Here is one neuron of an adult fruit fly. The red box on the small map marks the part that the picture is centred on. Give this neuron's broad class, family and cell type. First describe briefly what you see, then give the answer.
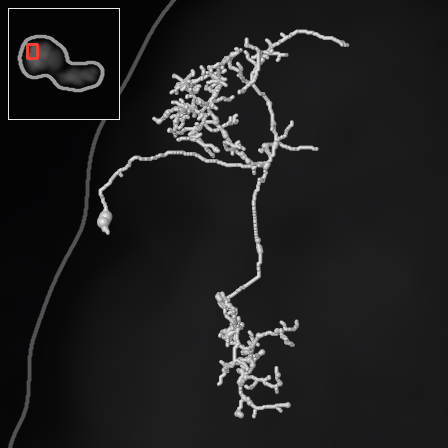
Its cell body lies on the left of the picture. Dozens of branch ends can be seen. This is a central-brain intrinsic neuron. Its family is hemilineage CREa2_ventral. Its cell type is LAL030_a.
